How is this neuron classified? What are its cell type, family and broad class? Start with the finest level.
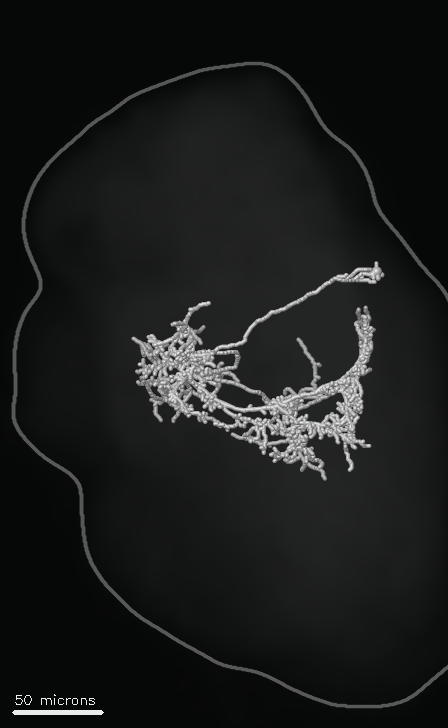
PS196_a; hemilineage 07B; central-brain intrinsic neuron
